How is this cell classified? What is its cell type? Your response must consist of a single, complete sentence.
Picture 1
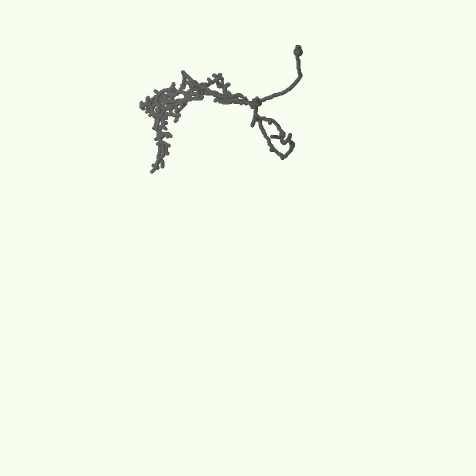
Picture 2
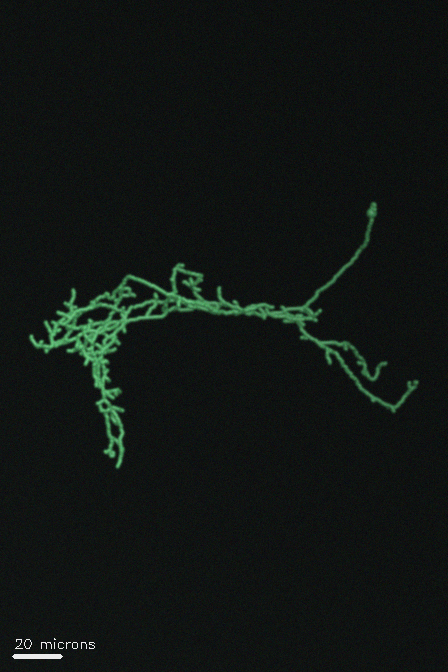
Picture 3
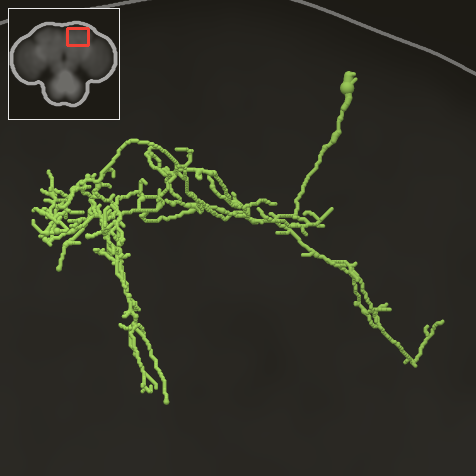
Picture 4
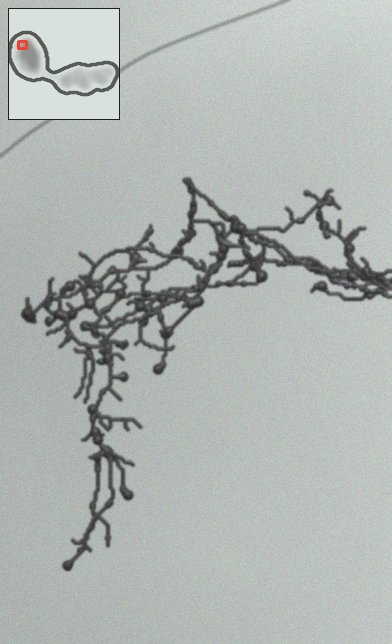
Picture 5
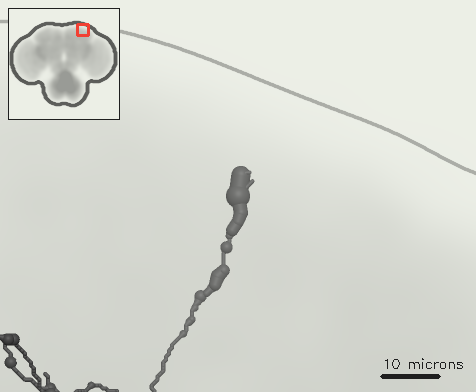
This neuron is typed as CB3147.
